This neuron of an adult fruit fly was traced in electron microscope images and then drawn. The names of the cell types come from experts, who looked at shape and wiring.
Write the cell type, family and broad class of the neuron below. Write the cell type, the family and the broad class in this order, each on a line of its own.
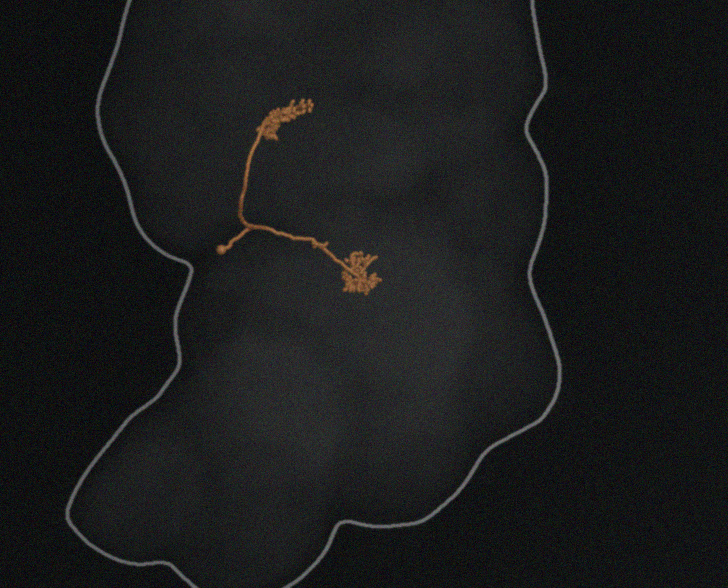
LC9
hemilineage VPNd3
visual projection neuron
